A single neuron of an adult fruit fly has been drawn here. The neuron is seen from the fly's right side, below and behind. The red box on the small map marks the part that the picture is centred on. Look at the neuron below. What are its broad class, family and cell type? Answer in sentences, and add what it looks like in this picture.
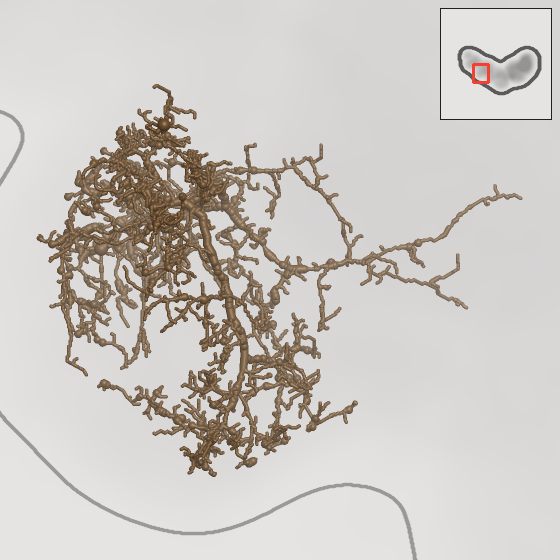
Its broad class is nerve-cord intrinsic neuron. The family is hemilineage 03A. The cell type is IN03A010. Its cell body lies at the upper left of the picture. The picture shows more than a hundred branch ends.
